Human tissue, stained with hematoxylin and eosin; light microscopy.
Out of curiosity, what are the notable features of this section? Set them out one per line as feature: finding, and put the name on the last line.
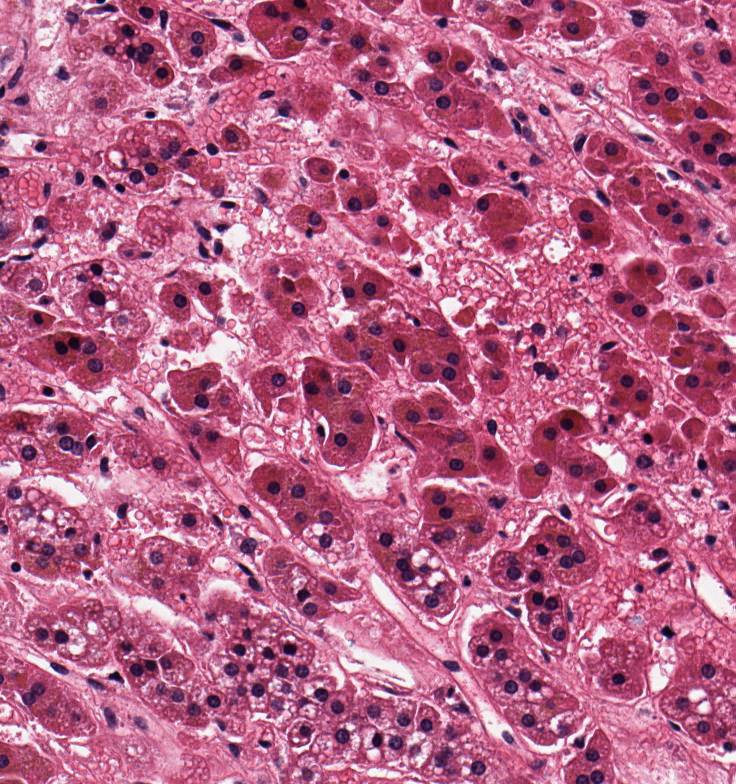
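Cells: large, polygonal, in irregular nests and short cords across the whole field
Strands: narrow and pale, between the nests
Strand nuclei: slender, dark, elongated
Vacuoles: small and clear, filling the cytoplasm of some cells, mostly in the lower field
Fat cells: none with large single empty vacuoles
Name: adrenal gland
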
